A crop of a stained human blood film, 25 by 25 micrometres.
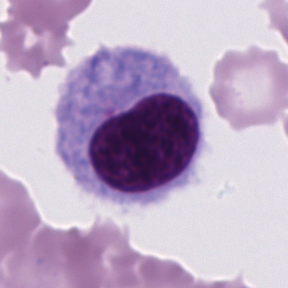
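Hairy cell, taken point by point, starting with an oval nucleus of about 10 by 8 micrometres. That nucleus sits off-centre, toward the lower right of the hairy cell, and has a small notch on its upper left side. Its chromatin is dark purple and densely clumped. Last, the cytoplasm has a mottled, uneven texture without coarse granules.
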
